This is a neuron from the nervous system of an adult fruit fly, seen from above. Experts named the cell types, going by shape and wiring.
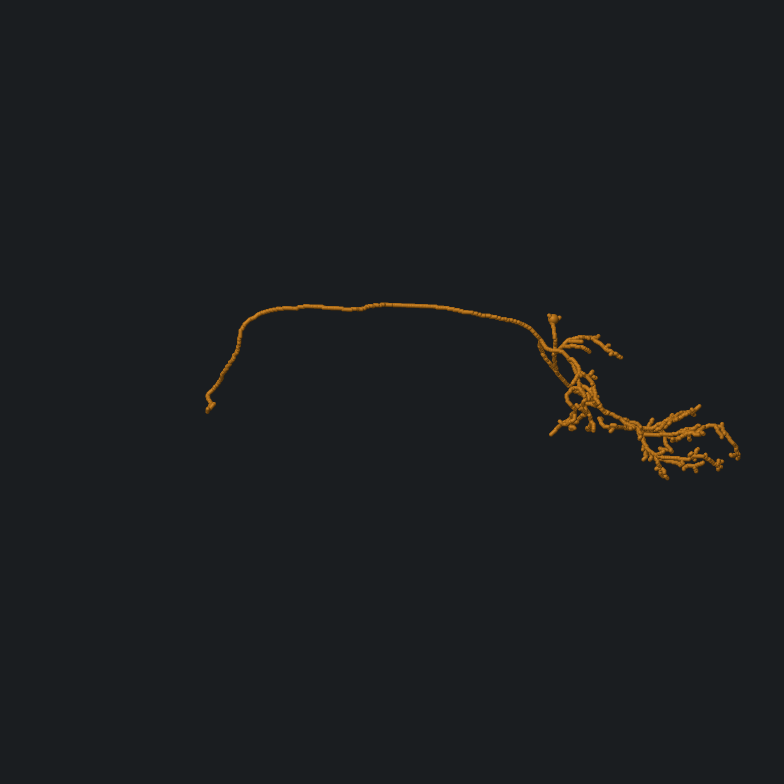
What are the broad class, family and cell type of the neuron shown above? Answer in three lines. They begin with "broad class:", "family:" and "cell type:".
broad class: central-brain intrinsic neuron
family: hemilineage LHd1
cell type: CB4141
